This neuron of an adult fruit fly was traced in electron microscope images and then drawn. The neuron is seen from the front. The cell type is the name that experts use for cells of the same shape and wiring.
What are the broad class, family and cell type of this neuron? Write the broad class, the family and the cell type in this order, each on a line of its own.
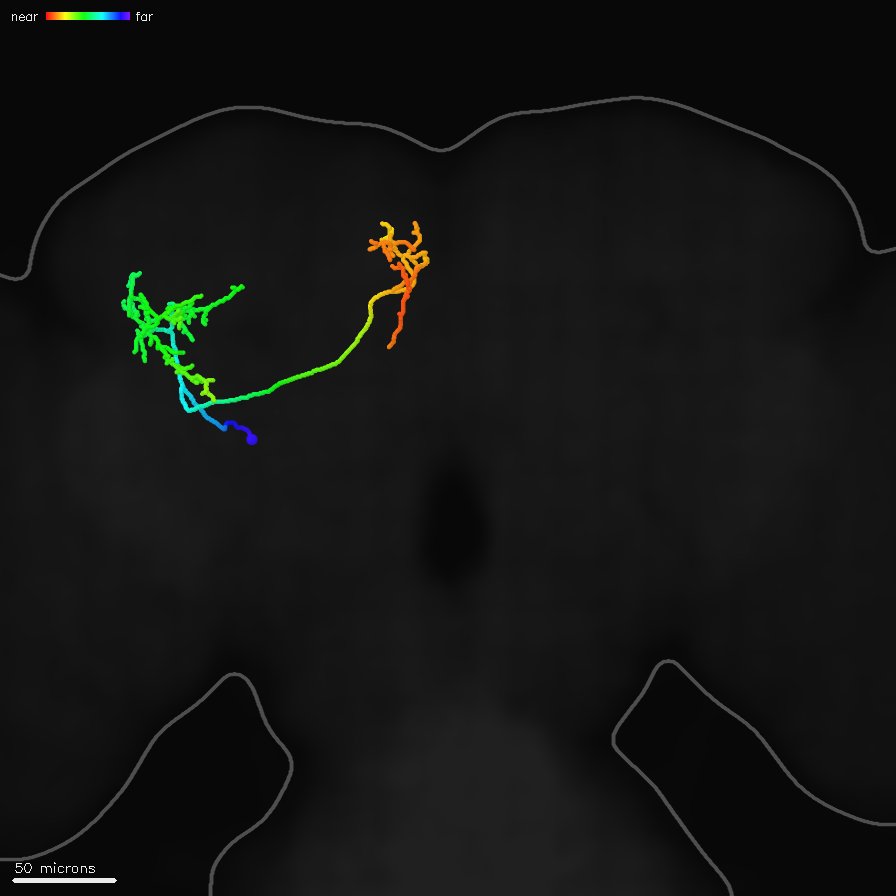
central-brain intrinsic neuron
hemilineage VLPl&p1_posterior
SMP570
